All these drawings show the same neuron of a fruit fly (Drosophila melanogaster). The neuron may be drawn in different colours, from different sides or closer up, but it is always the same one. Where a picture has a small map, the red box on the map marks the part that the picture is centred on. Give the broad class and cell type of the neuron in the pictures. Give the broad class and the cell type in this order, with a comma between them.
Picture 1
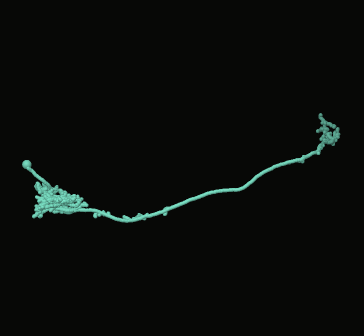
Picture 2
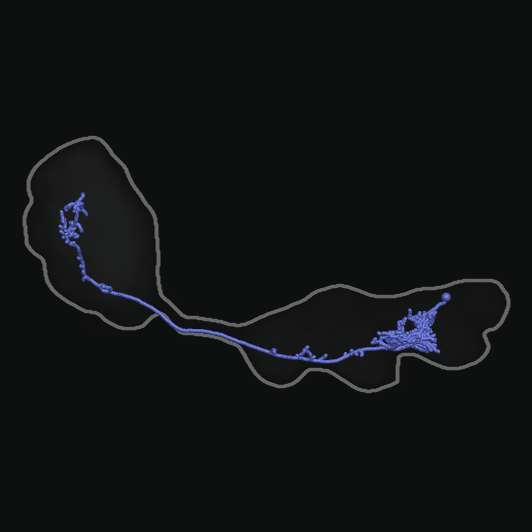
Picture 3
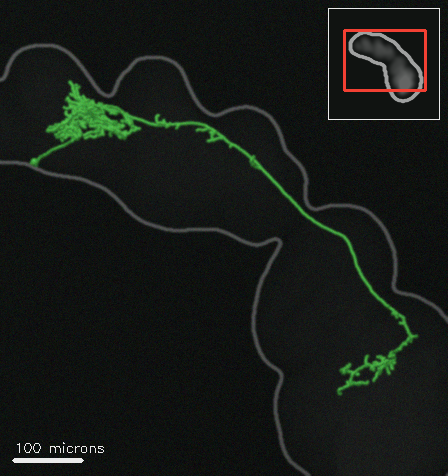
ascending neuron, ANXXX144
